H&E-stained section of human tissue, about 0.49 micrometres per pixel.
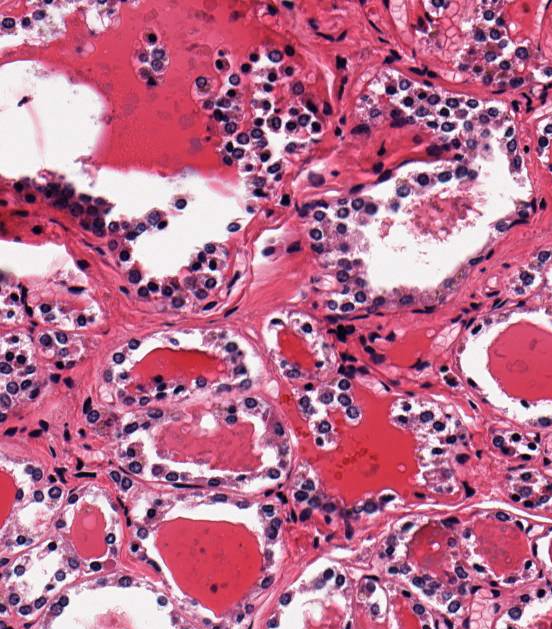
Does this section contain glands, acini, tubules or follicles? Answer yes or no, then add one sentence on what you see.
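Yes. The field is made up of closely packed rounded and irregular units, each enclosing a central space.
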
